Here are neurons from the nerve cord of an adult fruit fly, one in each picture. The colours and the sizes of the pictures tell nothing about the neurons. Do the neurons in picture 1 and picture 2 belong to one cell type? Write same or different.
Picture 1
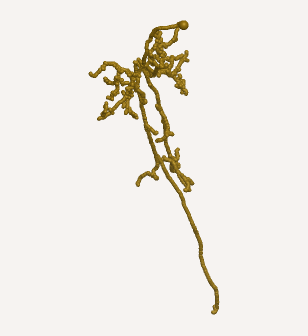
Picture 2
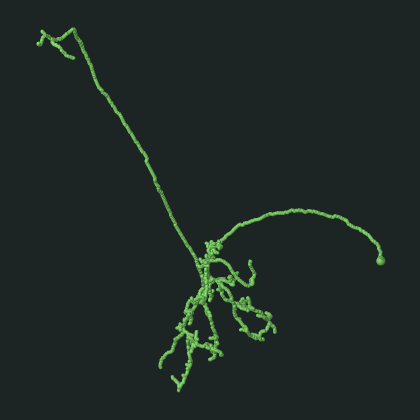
different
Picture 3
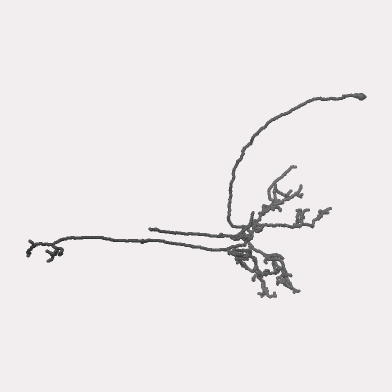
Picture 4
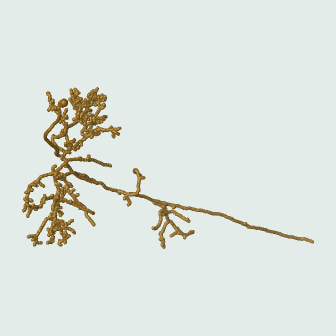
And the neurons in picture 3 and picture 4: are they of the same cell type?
different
